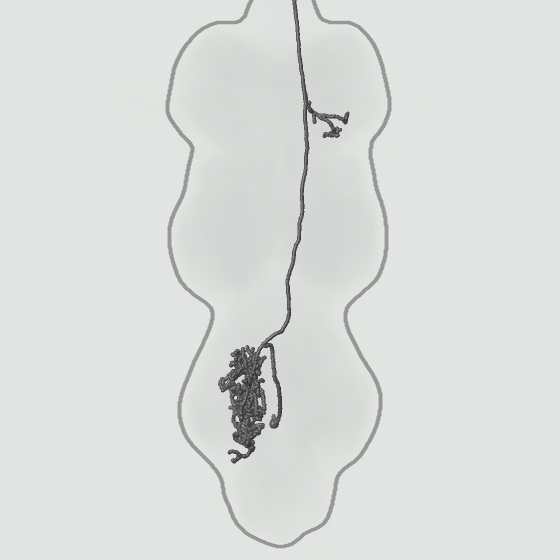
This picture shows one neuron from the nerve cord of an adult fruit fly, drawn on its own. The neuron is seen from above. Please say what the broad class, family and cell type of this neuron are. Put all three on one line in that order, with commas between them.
ascending neuron, hemilineage 06B, AN06B005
